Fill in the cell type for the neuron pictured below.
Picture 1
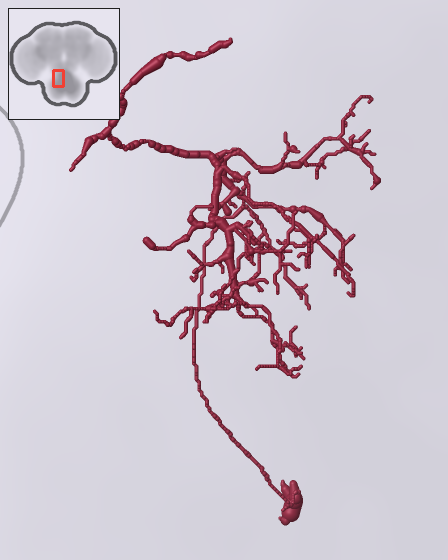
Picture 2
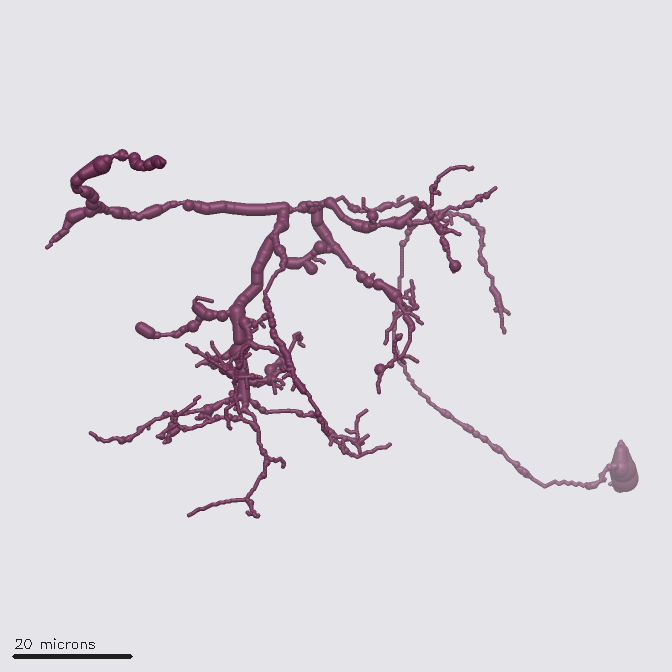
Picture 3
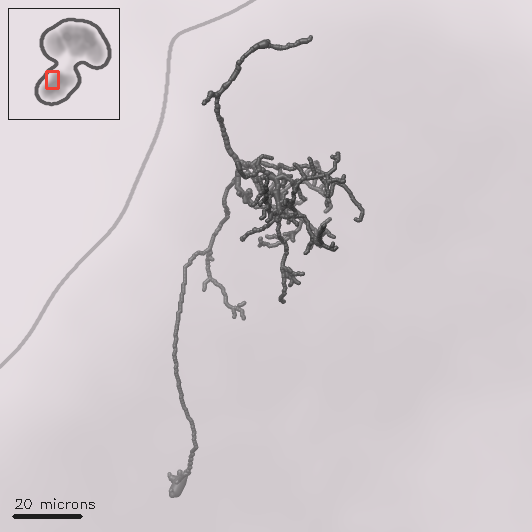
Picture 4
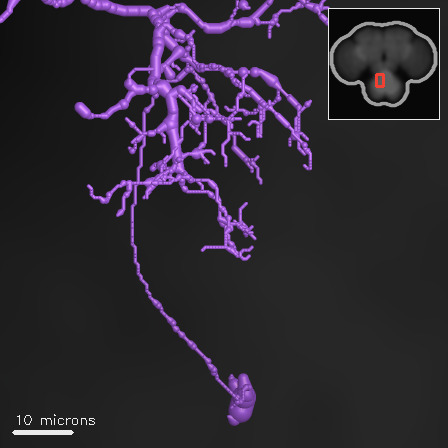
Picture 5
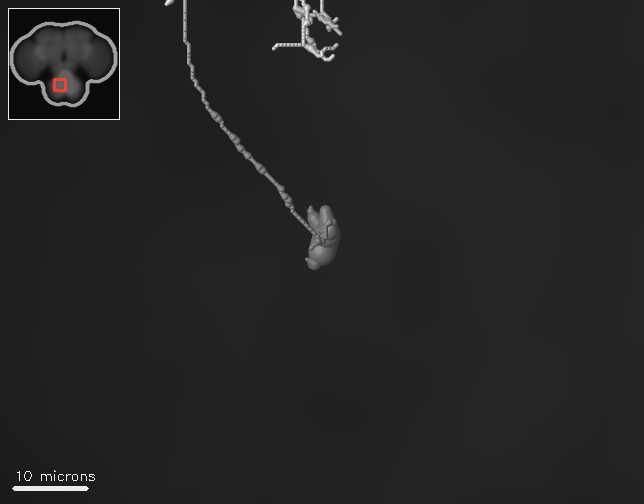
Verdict: IN03B072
